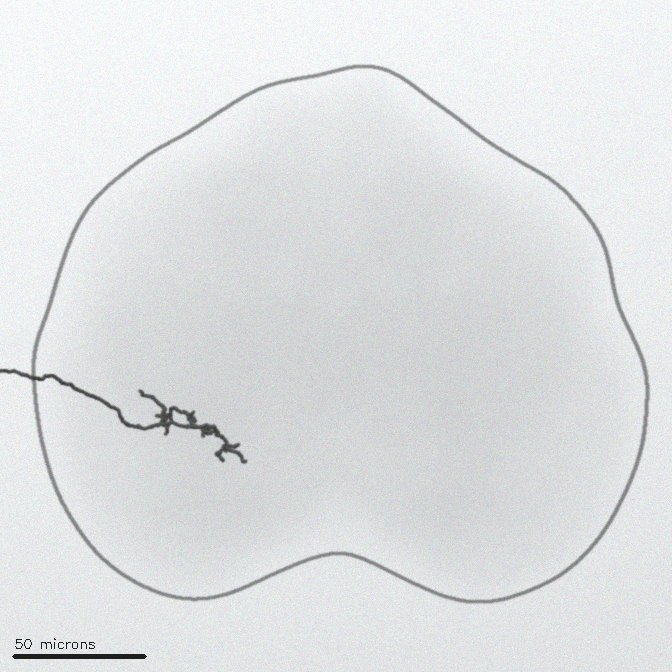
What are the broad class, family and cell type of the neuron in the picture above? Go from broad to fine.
sensory neuron entering the nerve cord; class mechanosensory tactile; SNta18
